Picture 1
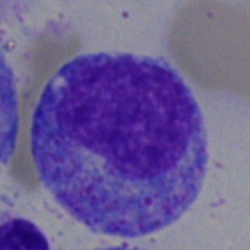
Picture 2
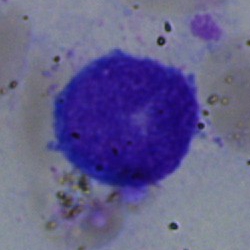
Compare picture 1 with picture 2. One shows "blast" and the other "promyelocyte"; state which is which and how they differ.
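Picture 1 shows a promyelocyte, and picture 2 shows a blast. First, layout: in picture 1 the nucleus sits in the upper part of the cell with most of the cytoplasm below it, while in picture 2 the stain runs dense and fairly even across the cell, with a fine texture. Second, cytoplasm: picture 1 has blue cytoplasm holding scattered purple-red granules, plus a pale zone just below the nucleus. Third, markings: picture 2 has a small paler patch just right of its centre and several small black dots scattered over the cell. Fourth, edge: picture 2 carries a few small blunt bumps rather than long projections.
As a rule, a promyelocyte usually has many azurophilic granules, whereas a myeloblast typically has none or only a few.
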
